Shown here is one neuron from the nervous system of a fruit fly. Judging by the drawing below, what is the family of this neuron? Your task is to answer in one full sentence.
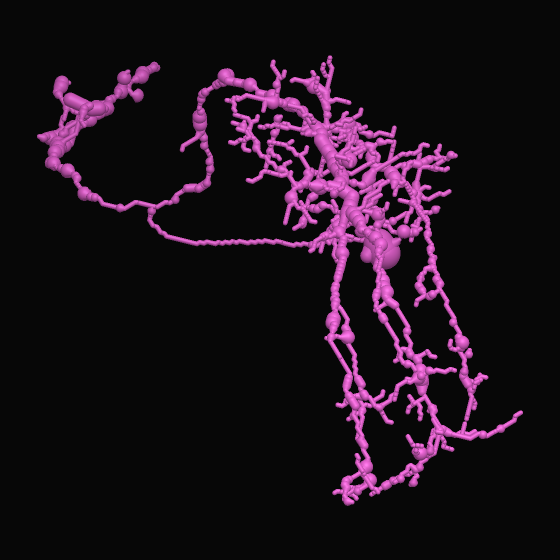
It is to family hemilineage VPNd1 that the neuron is assigned.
